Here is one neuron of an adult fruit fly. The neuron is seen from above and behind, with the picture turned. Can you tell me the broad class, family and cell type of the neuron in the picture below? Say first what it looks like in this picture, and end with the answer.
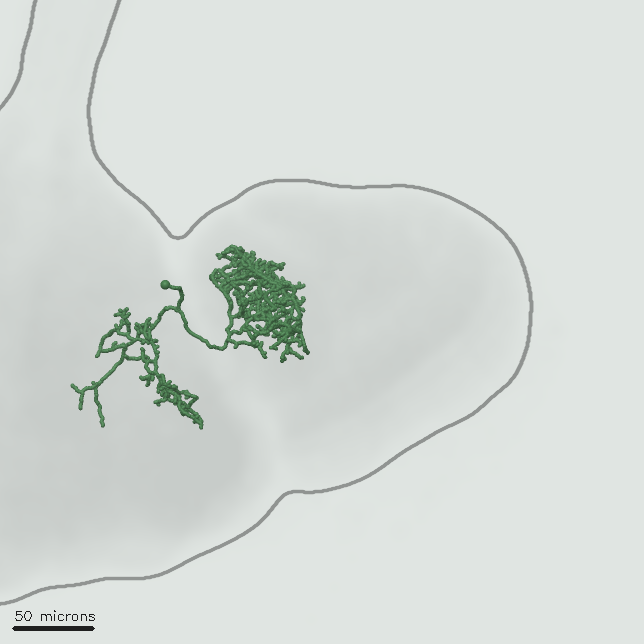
It lies in the brain. The cell body can be seen on the left of the picture. By the scale bar it is about 150 microns wide in this view. Its broad class is visual projection neuron. The family is hemilineage VPNp&v1_ventral. Its cell type is LT78.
